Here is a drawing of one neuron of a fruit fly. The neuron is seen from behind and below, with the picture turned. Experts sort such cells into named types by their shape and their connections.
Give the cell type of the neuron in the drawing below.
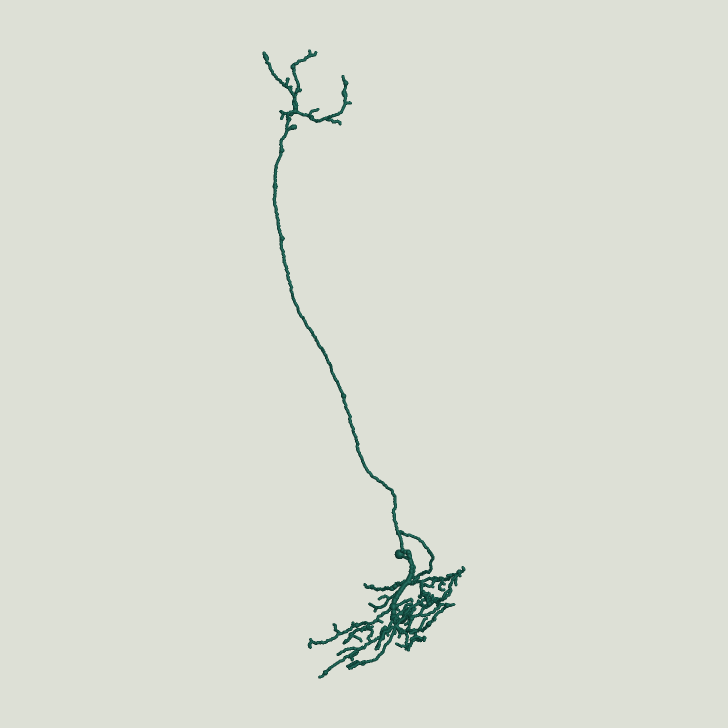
MeVP7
